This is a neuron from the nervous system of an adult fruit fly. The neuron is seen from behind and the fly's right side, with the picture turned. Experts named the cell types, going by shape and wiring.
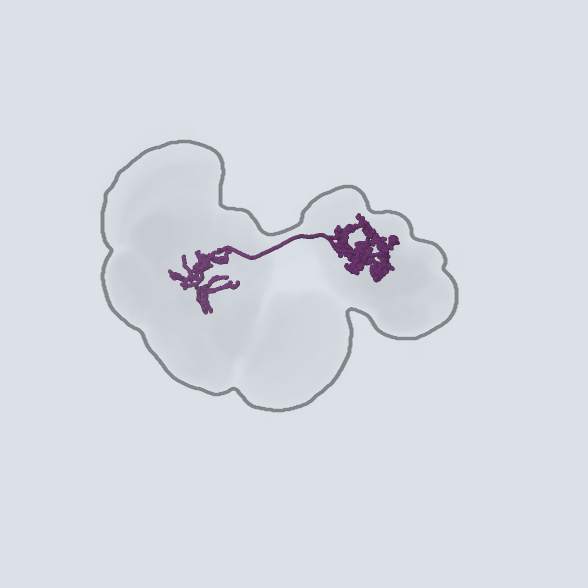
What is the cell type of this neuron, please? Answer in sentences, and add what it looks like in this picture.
The cell type is AN06B004. This is an ascending neuron. In this view it is wider than it is tall.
